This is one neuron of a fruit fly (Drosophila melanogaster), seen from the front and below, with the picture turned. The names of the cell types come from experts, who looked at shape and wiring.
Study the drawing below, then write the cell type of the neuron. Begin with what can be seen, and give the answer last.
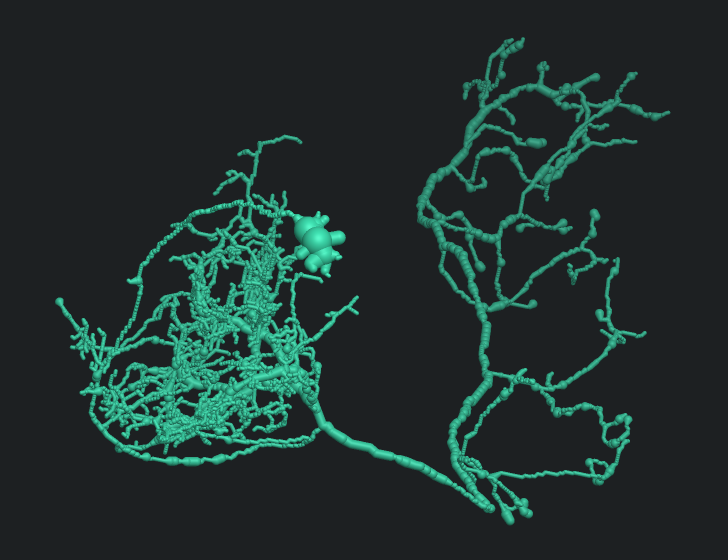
Its cell body lies in the middle of the picture. The picture shows more than a hundred branch ends. Its broad class is nerve-cord intrinsic neuron. The cell type is IN14B007.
